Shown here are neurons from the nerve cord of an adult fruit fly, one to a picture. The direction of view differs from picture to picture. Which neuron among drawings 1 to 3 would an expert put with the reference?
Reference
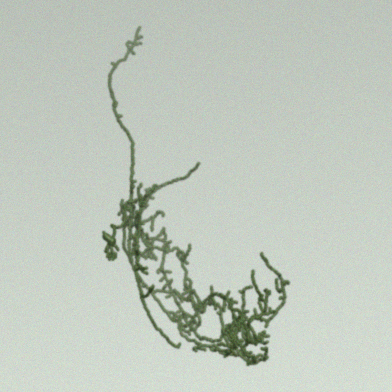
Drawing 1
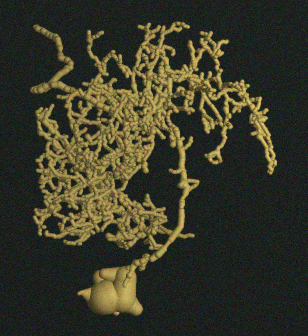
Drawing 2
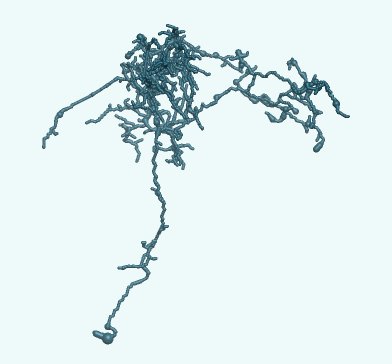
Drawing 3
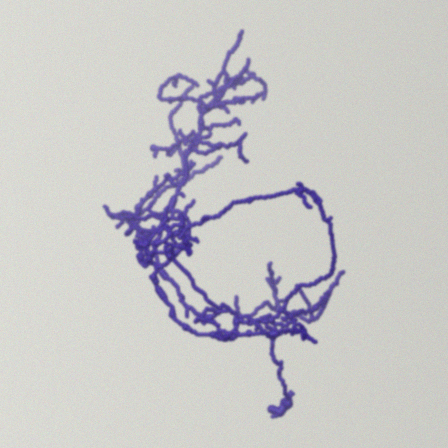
3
